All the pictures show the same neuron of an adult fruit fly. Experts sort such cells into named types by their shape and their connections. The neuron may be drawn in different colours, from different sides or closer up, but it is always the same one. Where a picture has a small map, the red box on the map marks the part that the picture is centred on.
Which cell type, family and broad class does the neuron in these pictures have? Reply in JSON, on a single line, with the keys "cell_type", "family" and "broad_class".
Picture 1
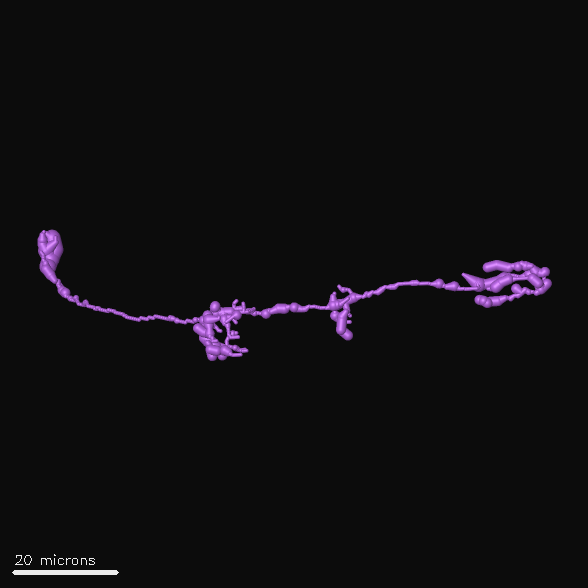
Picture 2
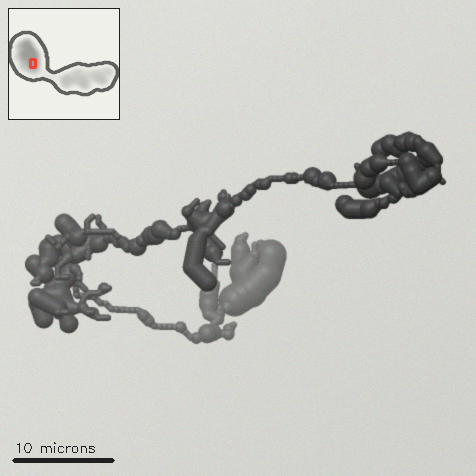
{"cell_type": "Mi1", "family": "Mi", "broad_class": "optic-lobe intrinsic neuron"}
